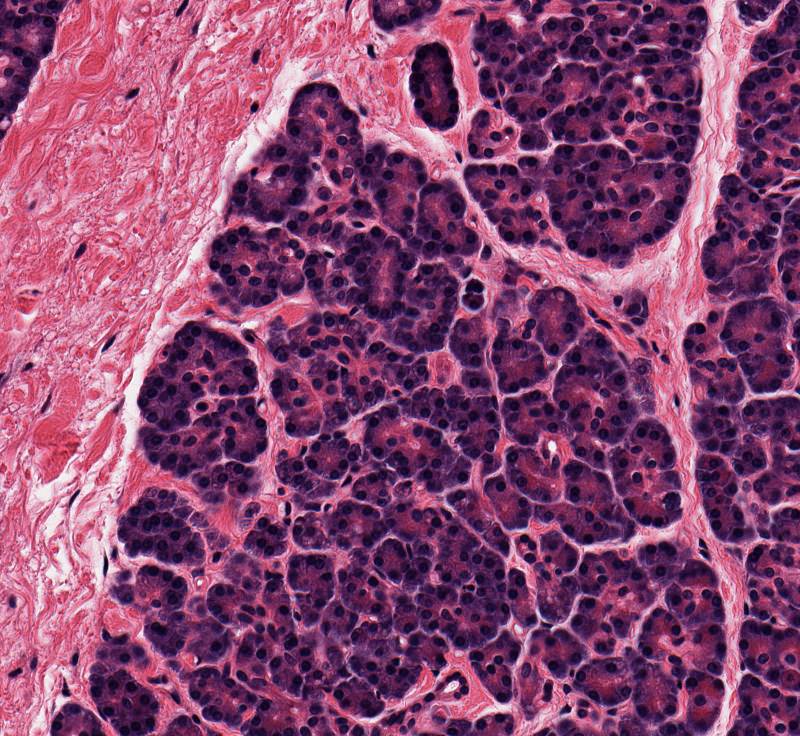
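Pancreas. Layout: closely packed glandular lobules fill the right two-thirds, with connective tissue along the left side. Units: small rounded acini, each a cluster of pyramidal cells around a tiny central lumen. Nuclei: round, dark and placed toward the base of the acinar cells. Partitions: thin pink fibrous septa dividing the glandular tissue into lobules.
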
